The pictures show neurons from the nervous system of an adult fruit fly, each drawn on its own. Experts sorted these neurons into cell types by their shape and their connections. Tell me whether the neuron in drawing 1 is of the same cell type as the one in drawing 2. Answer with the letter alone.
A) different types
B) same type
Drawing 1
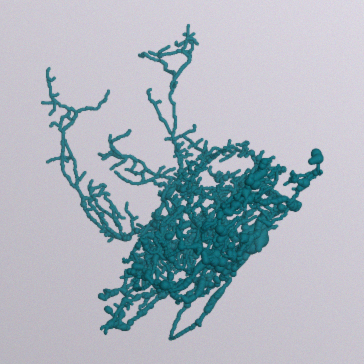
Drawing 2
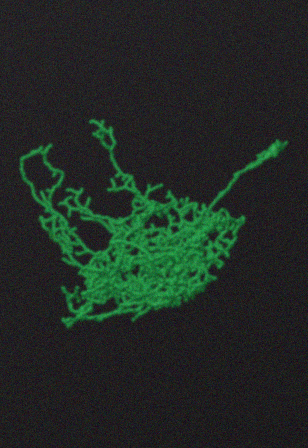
B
